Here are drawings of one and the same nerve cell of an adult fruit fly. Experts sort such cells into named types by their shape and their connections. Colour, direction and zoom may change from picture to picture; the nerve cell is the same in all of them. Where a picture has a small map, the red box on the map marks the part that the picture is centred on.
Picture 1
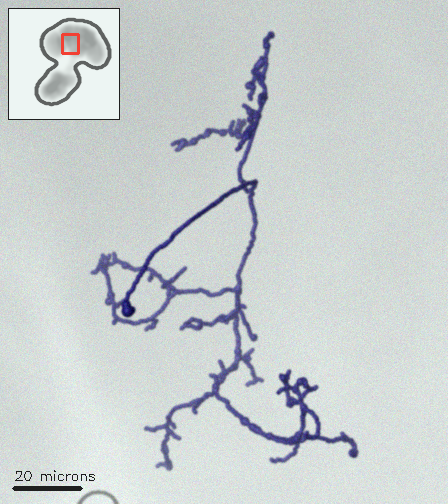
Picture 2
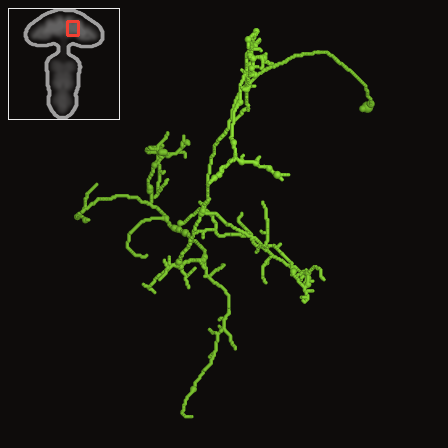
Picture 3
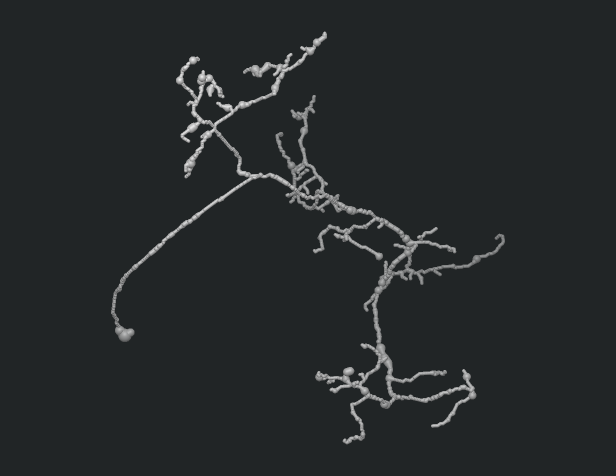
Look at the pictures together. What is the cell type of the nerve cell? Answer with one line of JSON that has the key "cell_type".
{"cell_type": "SAD019"}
